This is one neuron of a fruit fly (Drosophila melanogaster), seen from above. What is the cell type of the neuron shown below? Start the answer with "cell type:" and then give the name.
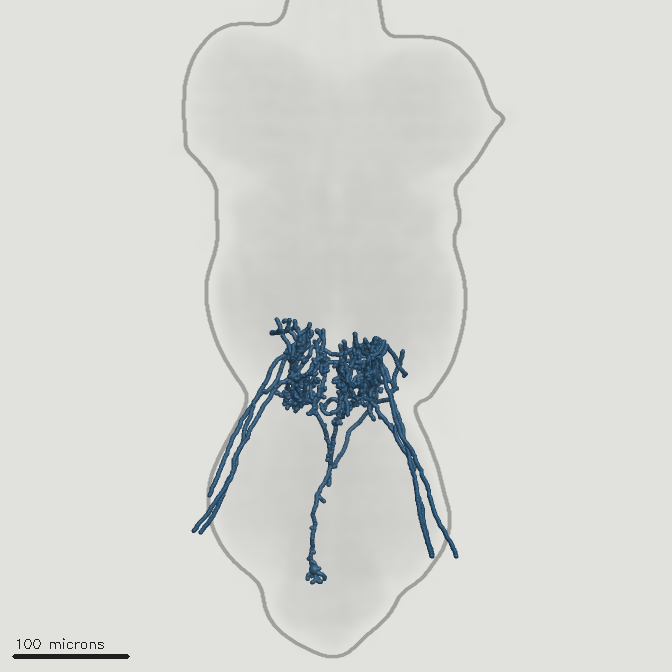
cell type: EAXXX079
